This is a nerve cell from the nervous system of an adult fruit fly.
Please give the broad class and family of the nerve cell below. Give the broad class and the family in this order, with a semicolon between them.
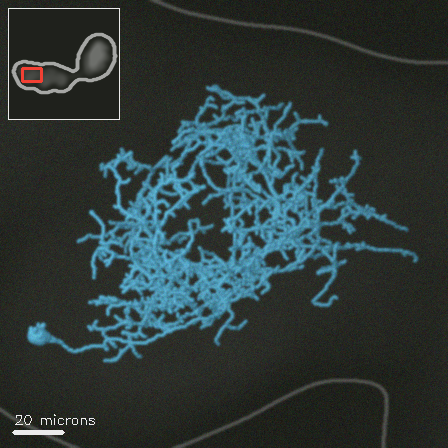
nerve-cord intrinsic neuron; hemilineage 08A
